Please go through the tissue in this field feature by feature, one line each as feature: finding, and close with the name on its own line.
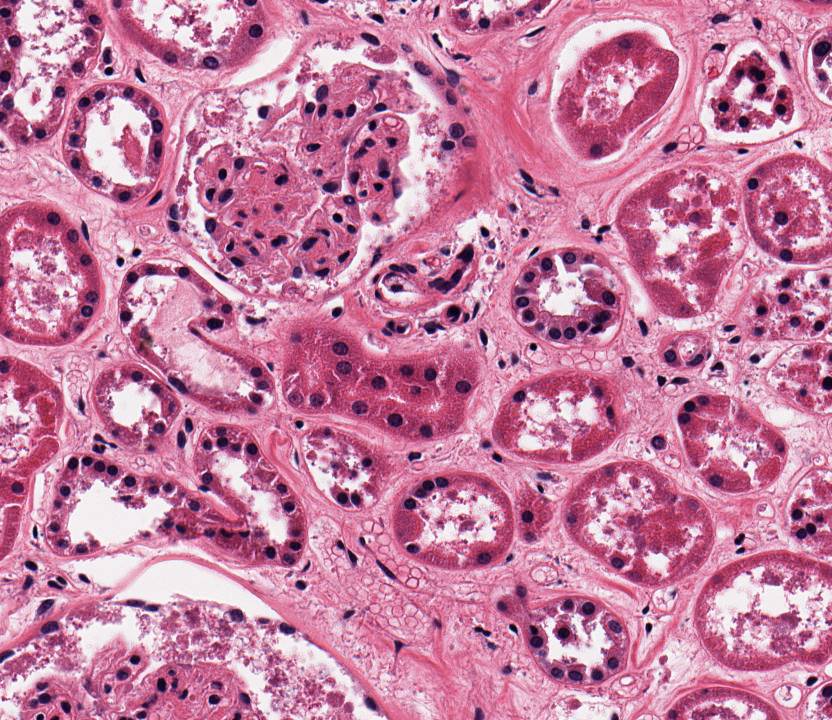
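Glomerulus: single, upper left-centre; lobulated cellular tuft in a clear space within a thin capsule
Tubules: most lined by cells with abundant, deeply eosinophilic, granular cytoplasm
Nuclei: round, dark, toward the cell bases
Others: a smaller number, one right of centre, with lower lining, paler cytoplasm, wider cleaner lumen
Name: renal cortex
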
